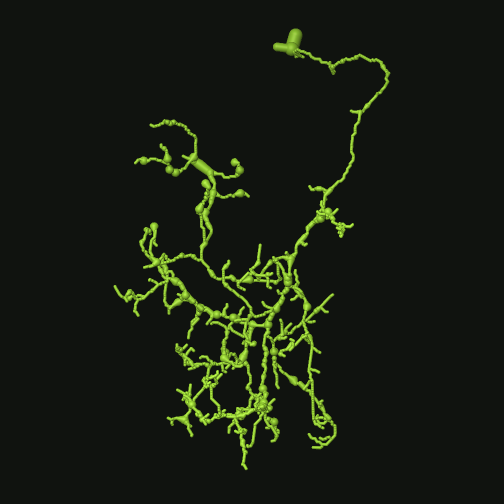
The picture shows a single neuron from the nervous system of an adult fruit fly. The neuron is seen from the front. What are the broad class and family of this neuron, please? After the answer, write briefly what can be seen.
It is a nerve-cord intrinsic neuron. Its family is hemilineage 20A.22A. Its cell body lies at the top of the picture. The picture shows dozens of branch ends.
